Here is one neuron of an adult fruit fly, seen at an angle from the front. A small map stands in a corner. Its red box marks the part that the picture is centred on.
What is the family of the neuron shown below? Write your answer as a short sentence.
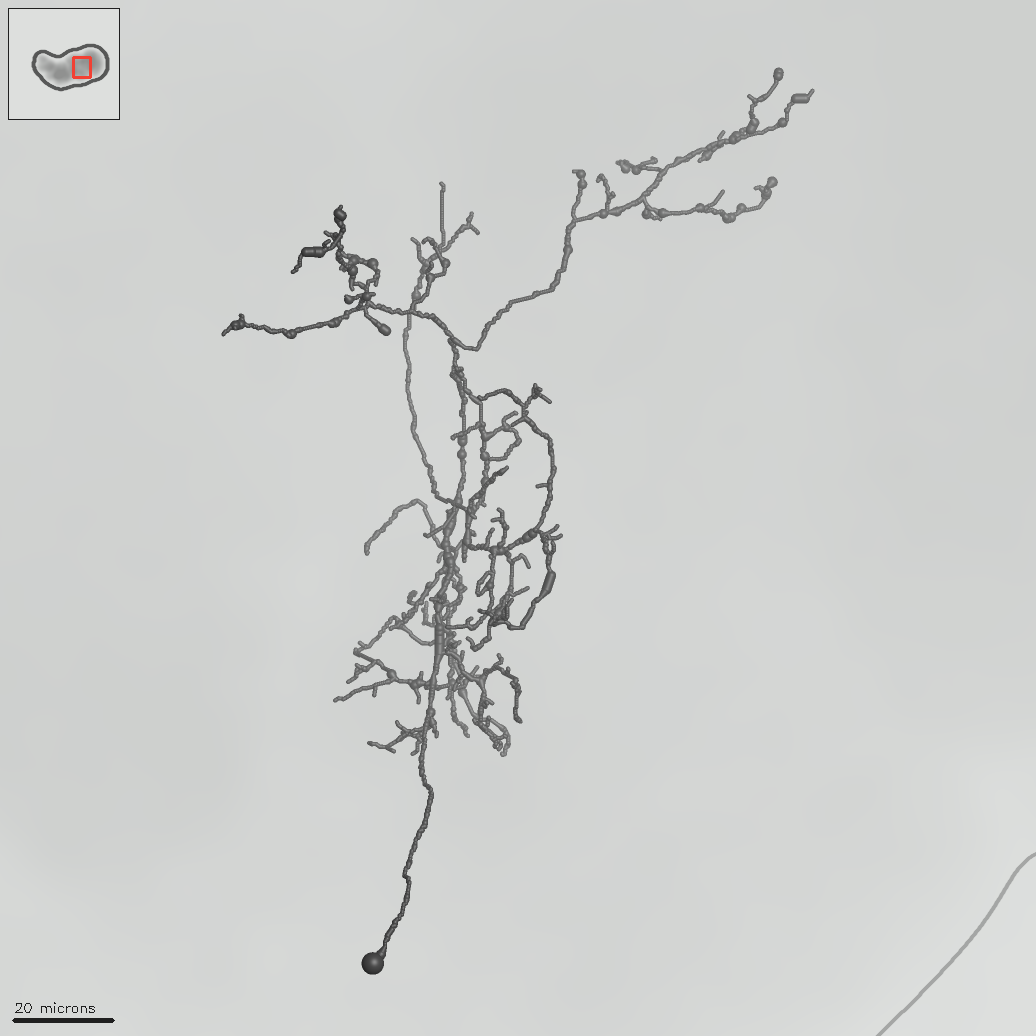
The family is hemilineage VESa1.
